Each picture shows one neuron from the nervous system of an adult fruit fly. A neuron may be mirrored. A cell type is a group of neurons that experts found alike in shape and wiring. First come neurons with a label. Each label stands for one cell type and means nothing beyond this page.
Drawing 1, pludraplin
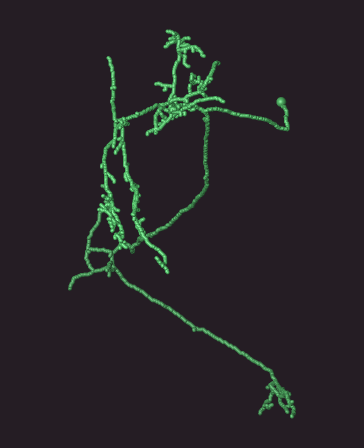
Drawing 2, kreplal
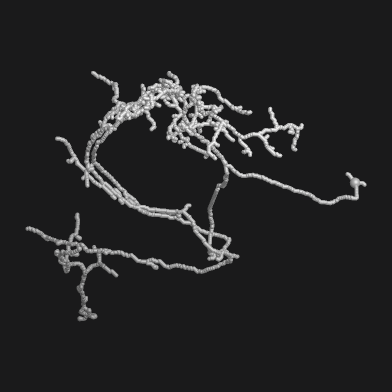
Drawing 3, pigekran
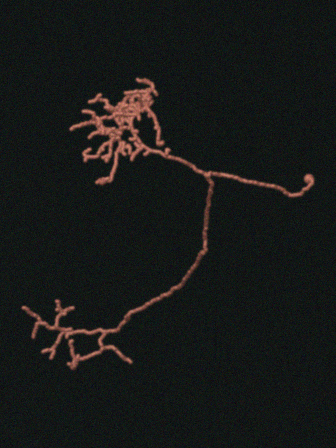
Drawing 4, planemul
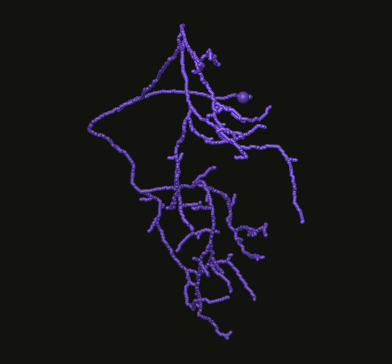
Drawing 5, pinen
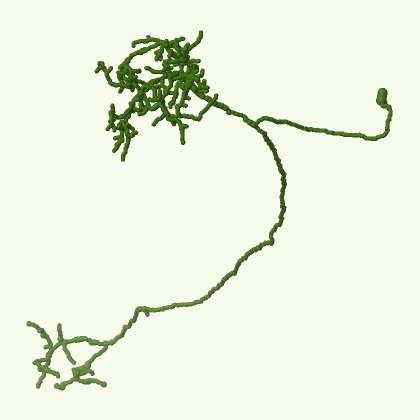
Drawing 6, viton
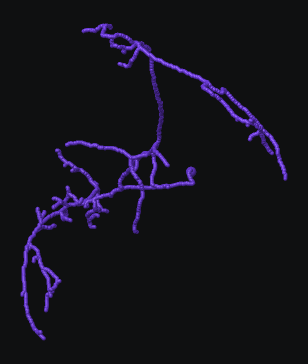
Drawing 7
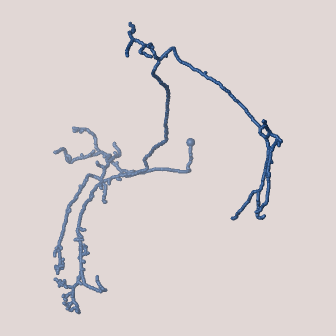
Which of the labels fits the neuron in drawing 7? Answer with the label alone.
pludraplin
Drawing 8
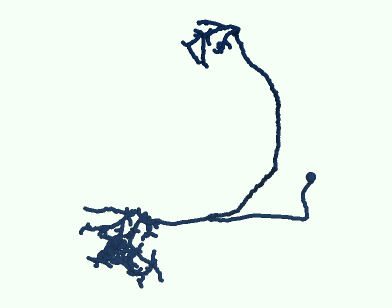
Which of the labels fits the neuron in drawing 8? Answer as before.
pinen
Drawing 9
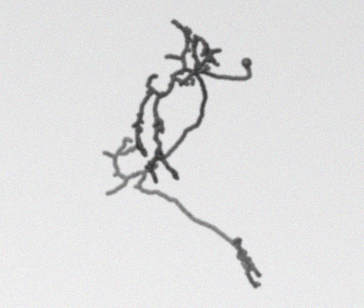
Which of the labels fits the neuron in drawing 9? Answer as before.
pludraplin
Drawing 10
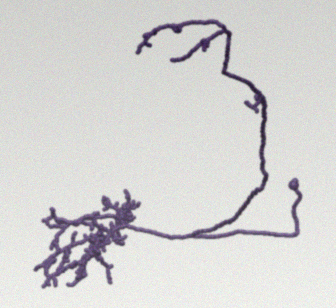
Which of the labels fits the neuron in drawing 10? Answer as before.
pigekran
